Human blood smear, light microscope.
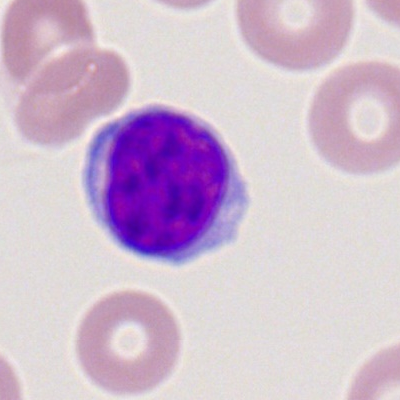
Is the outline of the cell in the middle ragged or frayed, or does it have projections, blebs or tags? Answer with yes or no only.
Yes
